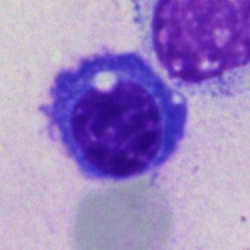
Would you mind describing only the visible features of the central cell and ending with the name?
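Oh, this one's nucleus sits off-centre, over toward the lower right of the cell. Chromatin's dense and dark purple, and the cytoplasm is a deep blue. There's a clear round vacuole right at the upper edge of the nucleus. It's a plasma cell.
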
